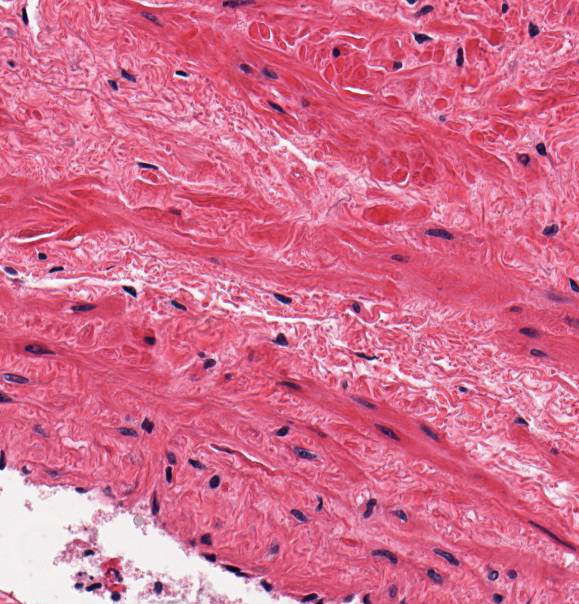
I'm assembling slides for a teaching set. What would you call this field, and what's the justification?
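Look here and you'll see fibromuscular stroma. The fibres are smooth muscle cells with pink cytoplasm, their elongated, cigar-shaped nuclei lying parallel to them.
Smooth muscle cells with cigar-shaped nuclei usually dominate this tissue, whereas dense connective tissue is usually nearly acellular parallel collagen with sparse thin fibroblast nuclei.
Notice that no cross-striations show in the muscle fibres. Up in the right corner, bundles are cut across and show rounded cell profiles.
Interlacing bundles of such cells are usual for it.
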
